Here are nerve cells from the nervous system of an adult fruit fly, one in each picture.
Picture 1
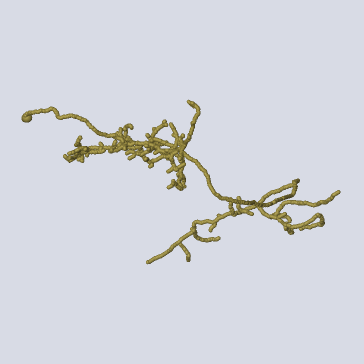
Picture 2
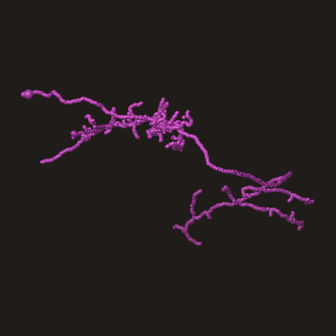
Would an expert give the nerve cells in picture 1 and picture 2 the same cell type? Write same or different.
same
